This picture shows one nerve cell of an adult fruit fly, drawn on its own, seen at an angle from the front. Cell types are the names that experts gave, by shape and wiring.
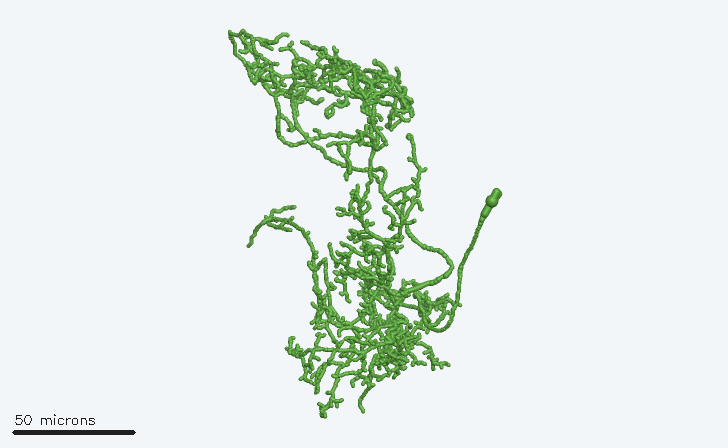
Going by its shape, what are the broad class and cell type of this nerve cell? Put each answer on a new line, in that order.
central-brain intrinsic neuron
SLP061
